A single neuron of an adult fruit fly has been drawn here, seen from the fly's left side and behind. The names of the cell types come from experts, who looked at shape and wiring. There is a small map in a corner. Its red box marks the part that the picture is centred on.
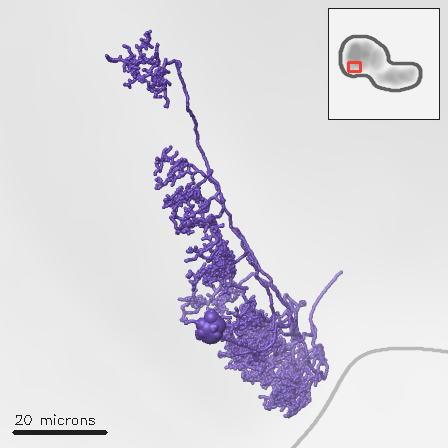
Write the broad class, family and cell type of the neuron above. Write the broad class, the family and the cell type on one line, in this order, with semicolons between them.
optic-lobe intrinsic neuron; Pm; Pm3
